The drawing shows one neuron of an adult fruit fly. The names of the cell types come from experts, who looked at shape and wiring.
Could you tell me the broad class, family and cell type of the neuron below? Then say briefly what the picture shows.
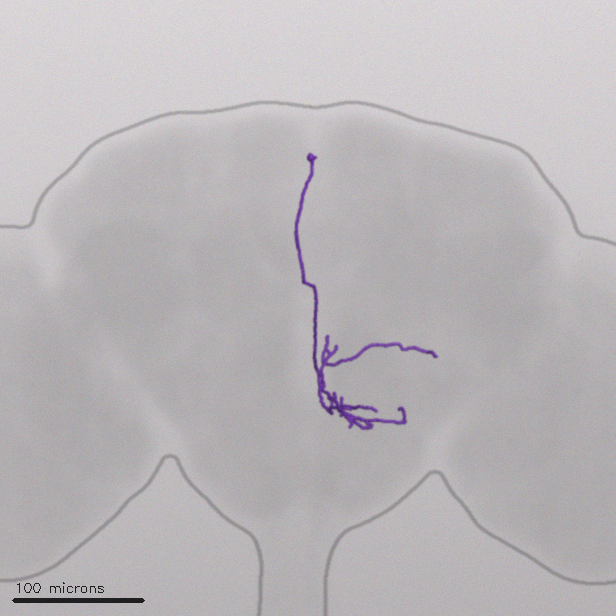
Its broad class is central-brain intrinsic neuron. Its family is hemilineage WEDd2. Its cell type is AMMC002. The cell body can be seen at the top of the picture. By the scale bar it is about 200 microns tall in this view.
